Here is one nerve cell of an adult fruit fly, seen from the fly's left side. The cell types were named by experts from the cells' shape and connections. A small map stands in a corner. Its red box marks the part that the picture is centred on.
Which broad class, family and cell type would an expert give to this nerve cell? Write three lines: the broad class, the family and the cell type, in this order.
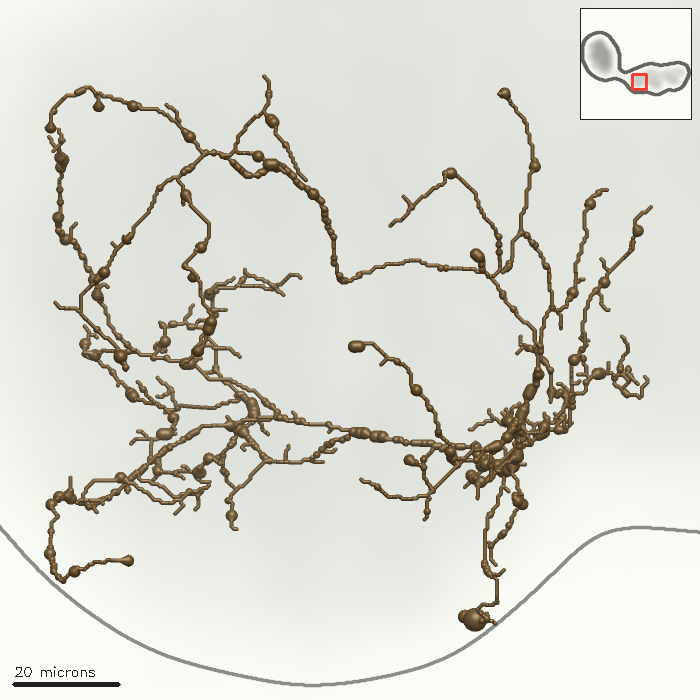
nerve-cord intrinsic neuron
hemilineage 04B
IN04B086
